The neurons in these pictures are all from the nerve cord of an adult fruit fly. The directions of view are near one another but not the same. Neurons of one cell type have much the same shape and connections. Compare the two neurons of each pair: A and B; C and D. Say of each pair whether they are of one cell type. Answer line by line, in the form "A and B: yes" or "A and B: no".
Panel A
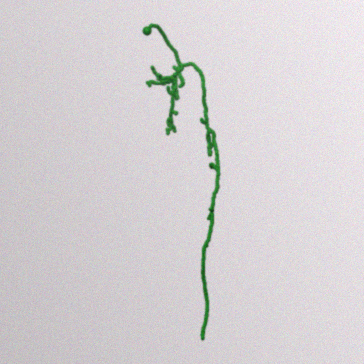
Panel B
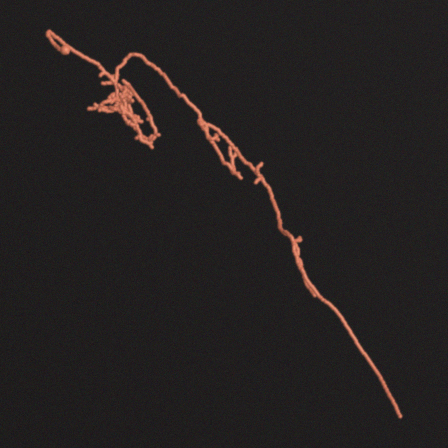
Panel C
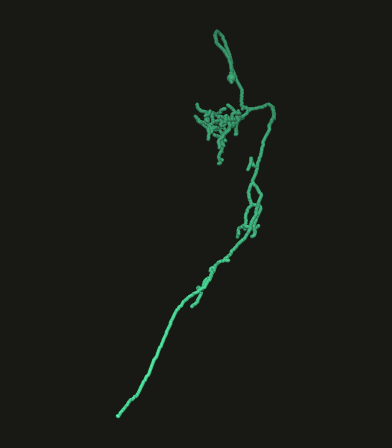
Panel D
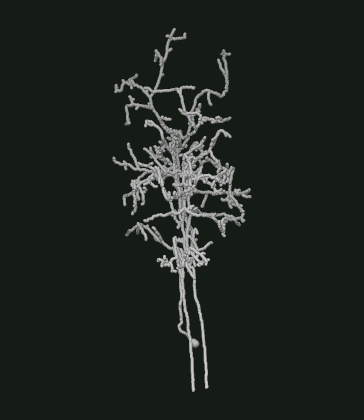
A and B: yes
C and D: no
